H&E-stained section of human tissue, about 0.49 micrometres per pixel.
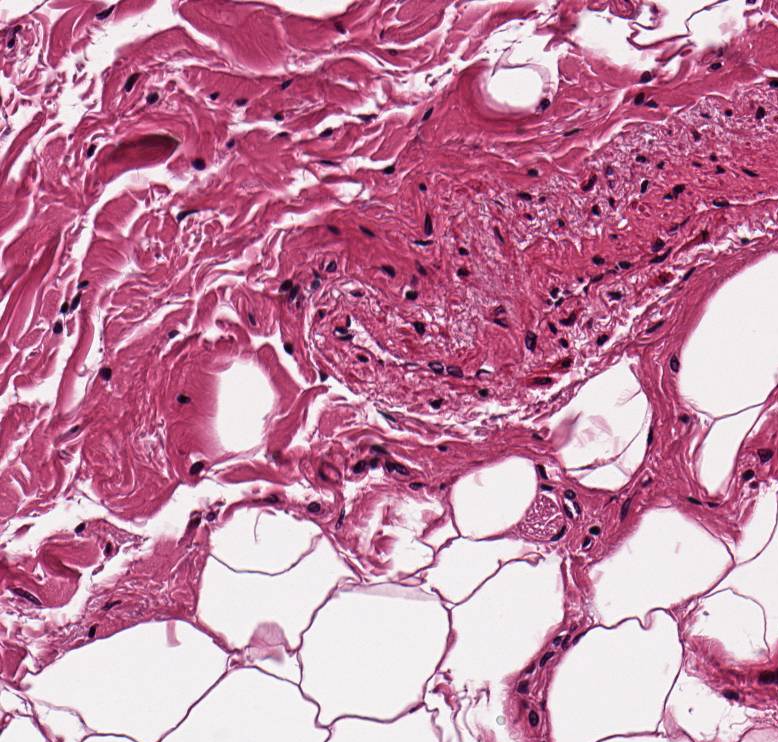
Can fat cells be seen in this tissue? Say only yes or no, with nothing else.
Yes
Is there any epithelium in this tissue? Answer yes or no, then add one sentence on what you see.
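No. No epithelium is present anywhere in the field.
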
